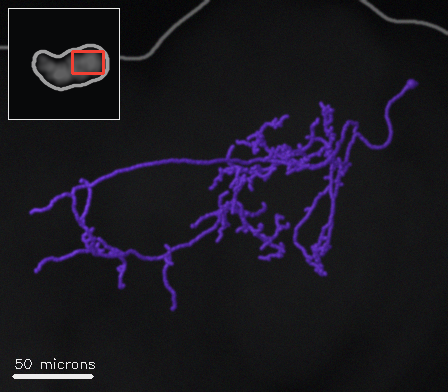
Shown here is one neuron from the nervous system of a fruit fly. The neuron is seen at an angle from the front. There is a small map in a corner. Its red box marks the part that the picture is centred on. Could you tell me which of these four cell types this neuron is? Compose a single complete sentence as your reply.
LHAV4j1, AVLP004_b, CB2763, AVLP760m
To the cell type AVLP760m belongs this neuron.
